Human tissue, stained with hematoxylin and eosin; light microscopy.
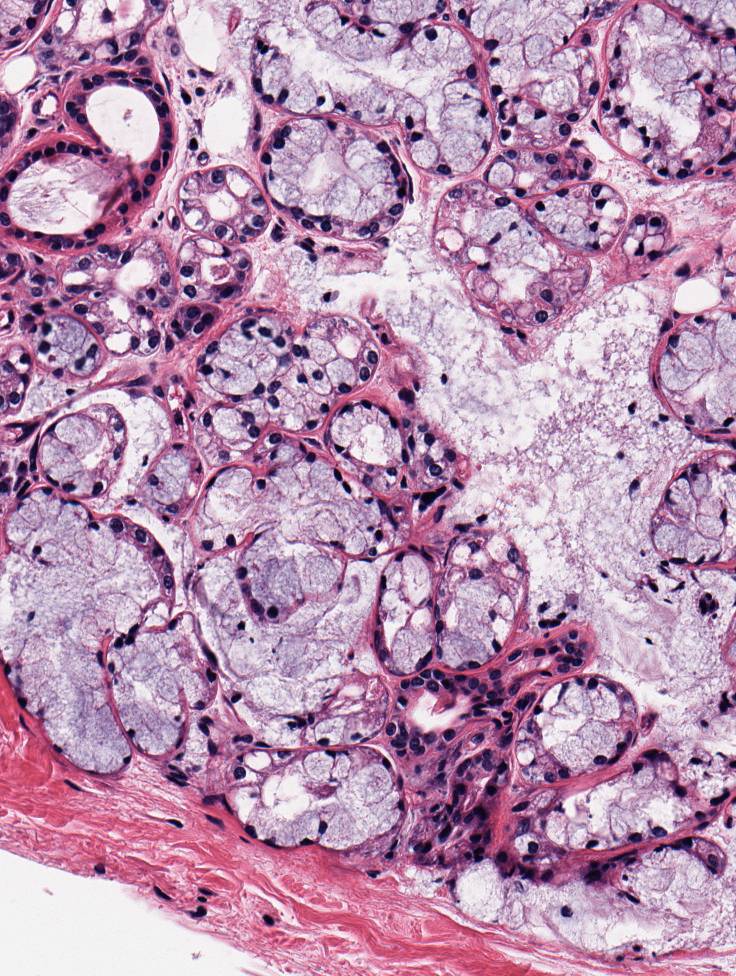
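Minor salivary gland. Rounded acini with pale, foamy grey-blue cytoplasm fill most of the field; their small, dark nuclei are flattened against the cell bases. Thin pink strands of fibrous stroma separate the acini, and dense pink collagen runs along the bottom-left edge.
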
